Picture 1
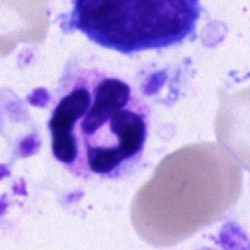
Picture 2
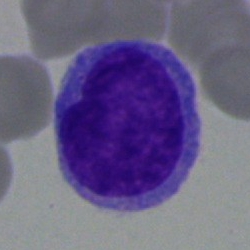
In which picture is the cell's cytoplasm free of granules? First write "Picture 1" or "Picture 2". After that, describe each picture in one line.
Picture 2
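What picture 1 shows: The cytoplasm holds fine pinkish granules rather than large coarse ones.
What picture 2 shows: No granules are seen in the cytoplasm.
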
